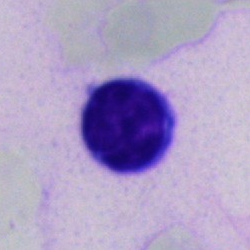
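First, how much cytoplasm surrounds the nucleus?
Scant, at most a very thin rim.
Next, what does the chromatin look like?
Dense, staining deep blue-purple.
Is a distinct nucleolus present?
No, none can be seen.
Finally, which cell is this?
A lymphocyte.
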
